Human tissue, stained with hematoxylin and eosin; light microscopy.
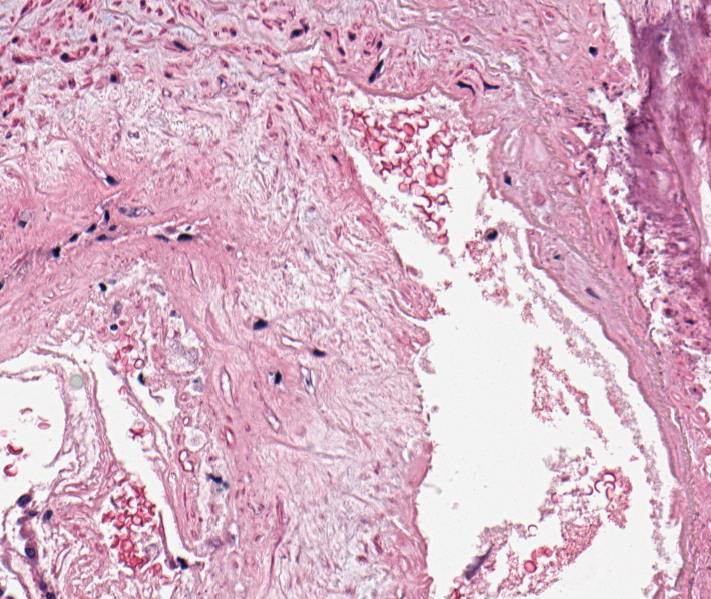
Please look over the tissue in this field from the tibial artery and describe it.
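Stroma first: most of the field is pale pink fibrous tissue with few nuclei, these scattered, small, dark and spindle-shaped. Next, a cluster of red blood cells fills a space near the top centre. On lining, no epithelial lining is present anywhere.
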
